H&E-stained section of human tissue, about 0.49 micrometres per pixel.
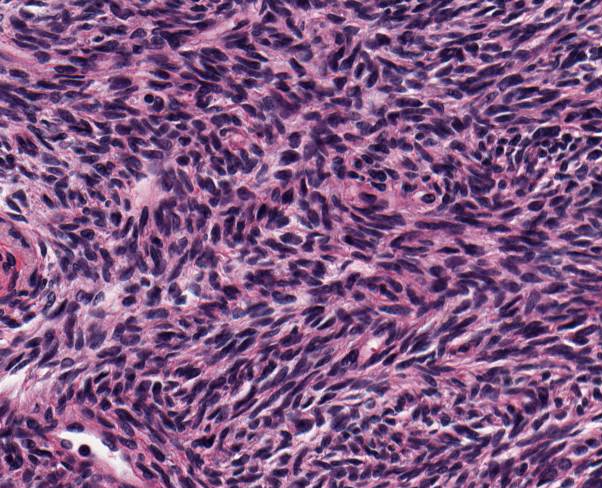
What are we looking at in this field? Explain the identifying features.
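The tissue is ovarian cortex. Densely packed spindle-shaped cells fill the whole field, forming short, intersecting fascicles that run in varying directions.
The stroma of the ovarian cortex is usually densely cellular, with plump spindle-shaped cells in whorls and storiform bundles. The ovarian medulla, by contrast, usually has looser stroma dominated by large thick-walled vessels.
The nuclei are elongated to ovoid and darkly stained, and the scant pale pink cytoplasm has indistinct cell borders.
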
